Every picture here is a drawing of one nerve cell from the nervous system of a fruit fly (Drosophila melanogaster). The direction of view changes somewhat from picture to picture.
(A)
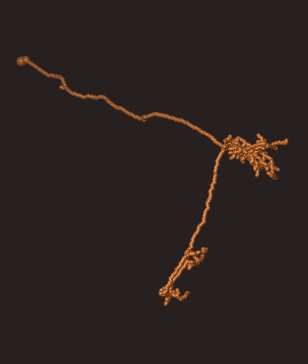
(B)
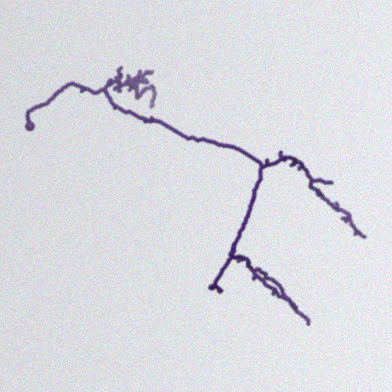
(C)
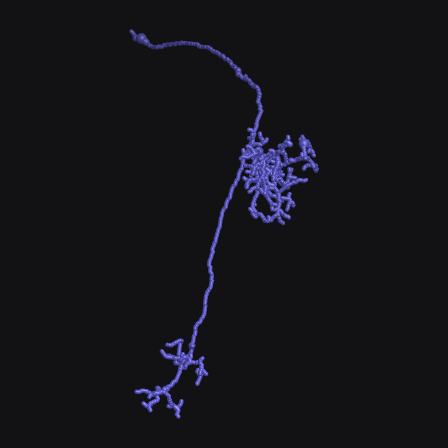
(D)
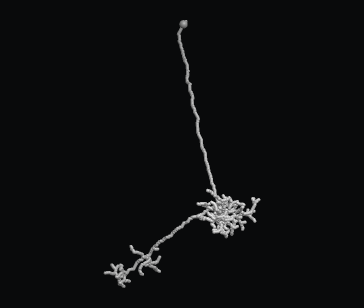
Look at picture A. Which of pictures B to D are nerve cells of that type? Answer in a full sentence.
Picture C and picture D are of the same cell type.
